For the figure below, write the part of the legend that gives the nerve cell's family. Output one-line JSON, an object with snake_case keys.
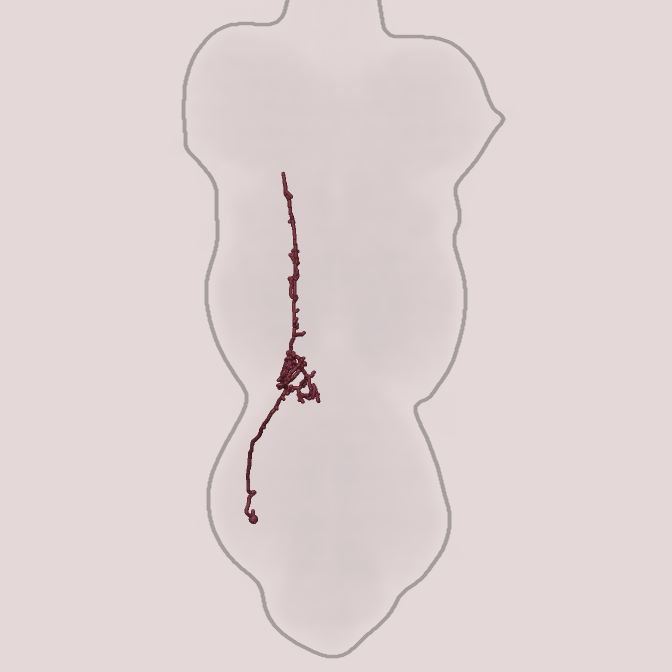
{"family": "hemilineage 16B"}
